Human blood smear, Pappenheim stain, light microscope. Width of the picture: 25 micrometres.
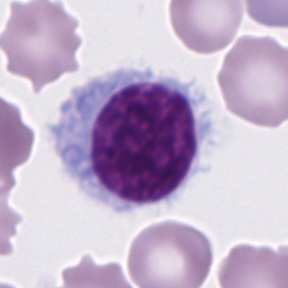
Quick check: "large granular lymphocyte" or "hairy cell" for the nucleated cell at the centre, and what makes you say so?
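It's a hairy cell. Look first at the border: it is ragged, with many fine hair-like projections all around the edge. The nucleus lies toward the right of the cell, and the pale grey-blue cytoplasm forms a broader rim on its left side than on its right. Now follow the nucleus itself: it is round in outline, about 10 micrometres across, and its edge is smooth, with no notches or folds. The whole cell is about 13 micrometres across, and the nucleus fills about 60% of its area.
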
